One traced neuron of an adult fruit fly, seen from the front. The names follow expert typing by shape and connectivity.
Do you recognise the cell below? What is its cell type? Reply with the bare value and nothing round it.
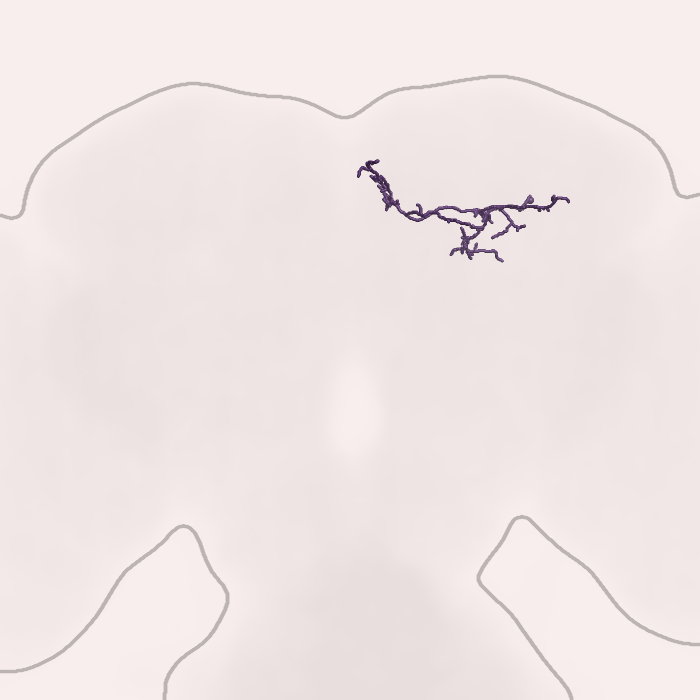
CB2182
